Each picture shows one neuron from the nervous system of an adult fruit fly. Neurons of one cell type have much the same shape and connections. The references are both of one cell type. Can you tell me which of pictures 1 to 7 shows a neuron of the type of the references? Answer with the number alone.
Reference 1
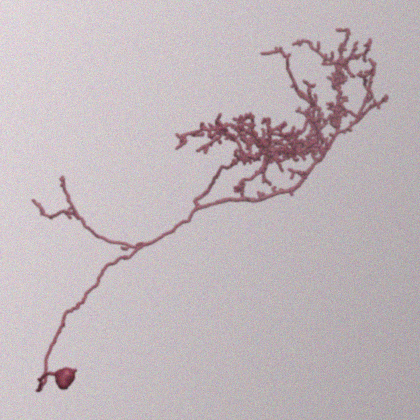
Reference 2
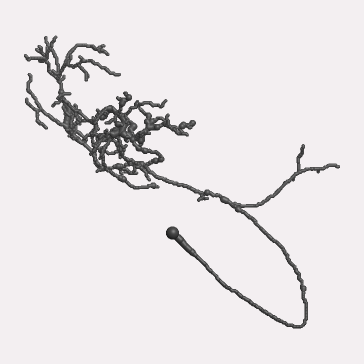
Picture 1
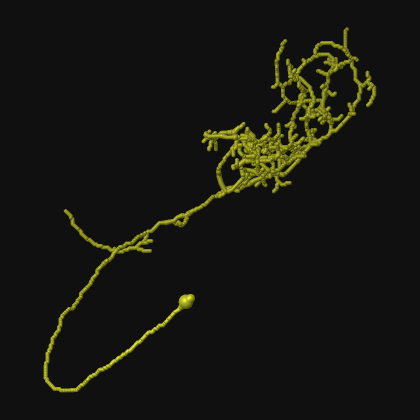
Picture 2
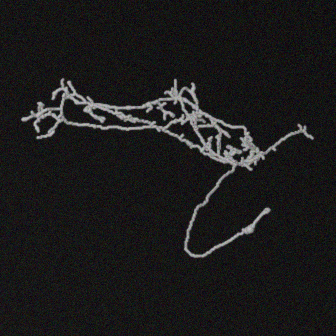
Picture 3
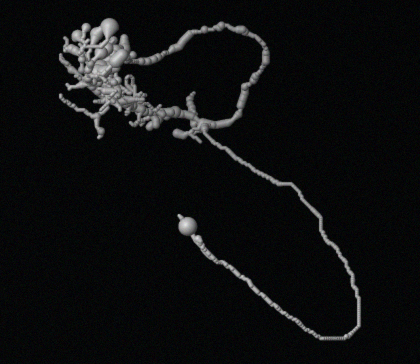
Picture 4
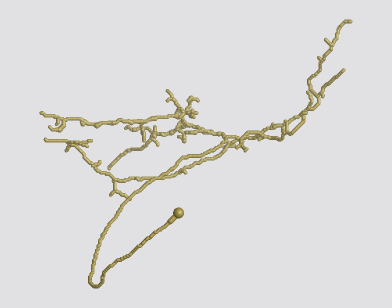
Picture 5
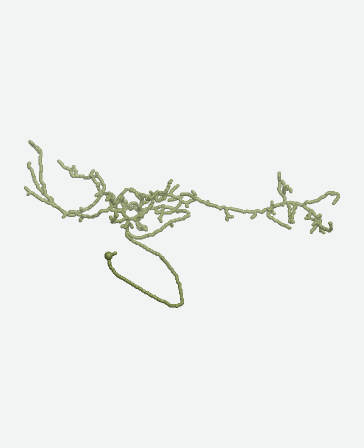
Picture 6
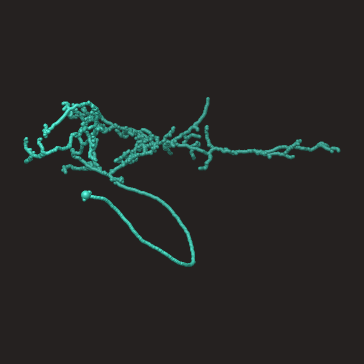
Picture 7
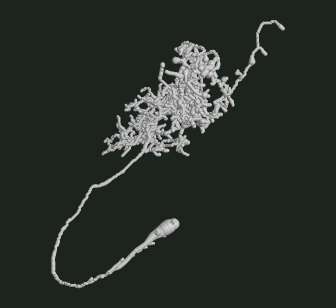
1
